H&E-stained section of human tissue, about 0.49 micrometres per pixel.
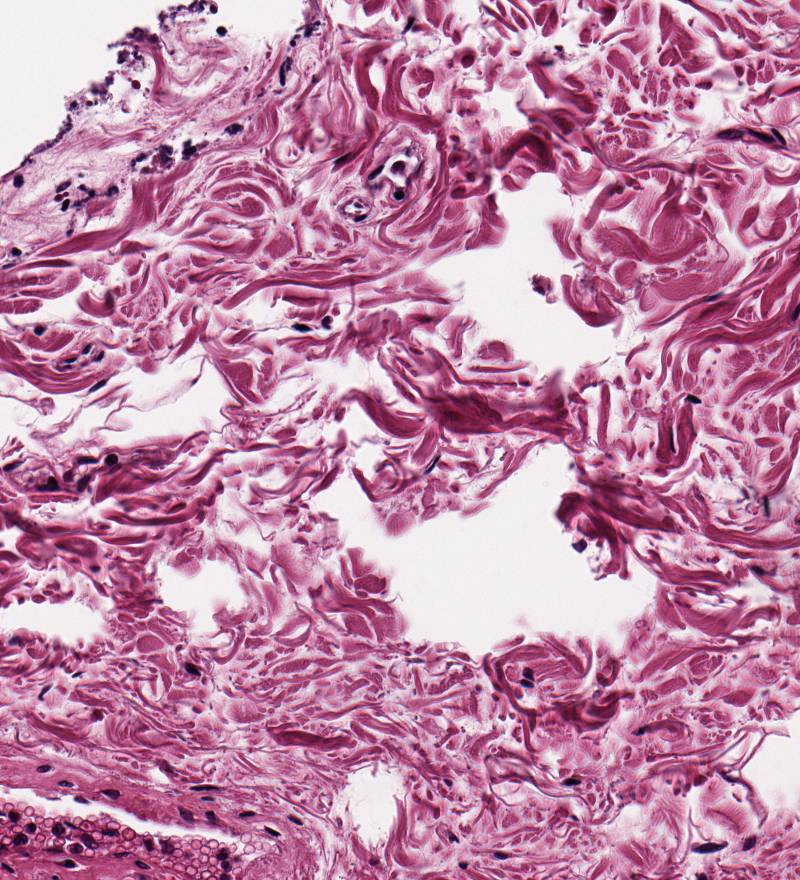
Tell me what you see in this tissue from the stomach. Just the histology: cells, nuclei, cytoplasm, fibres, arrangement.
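Thick pink collagen bundles fill most of the field, interlacing in haphazard directions. Many are wavy and curved, not straight. Between them lie sparse nuclei, small, dark and spindle-shaped. At the upper left, tissue is looser and paler, with dark granular clumps along its edge.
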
